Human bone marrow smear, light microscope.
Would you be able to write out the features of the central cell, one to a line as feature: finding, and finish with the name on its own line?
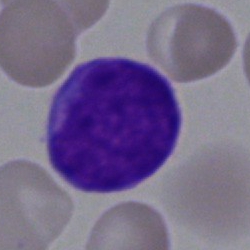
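Shape: round, with a smooth edge
Cytoplasm: at most a very thin rim around the nucleus
Nucleoli: no distinct nucleoli visible
Vacuoles: none seen in the cell
Identity: blast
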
